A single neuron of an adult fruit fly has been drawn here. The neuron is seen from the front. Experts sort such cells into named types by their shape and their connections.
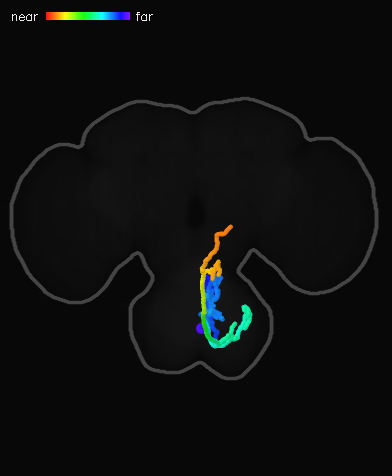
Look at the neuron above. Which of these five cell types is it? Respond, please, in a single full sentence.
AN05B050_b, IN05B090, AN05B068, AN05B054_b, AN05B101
This neuron is categorized as cell type AN05B068.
